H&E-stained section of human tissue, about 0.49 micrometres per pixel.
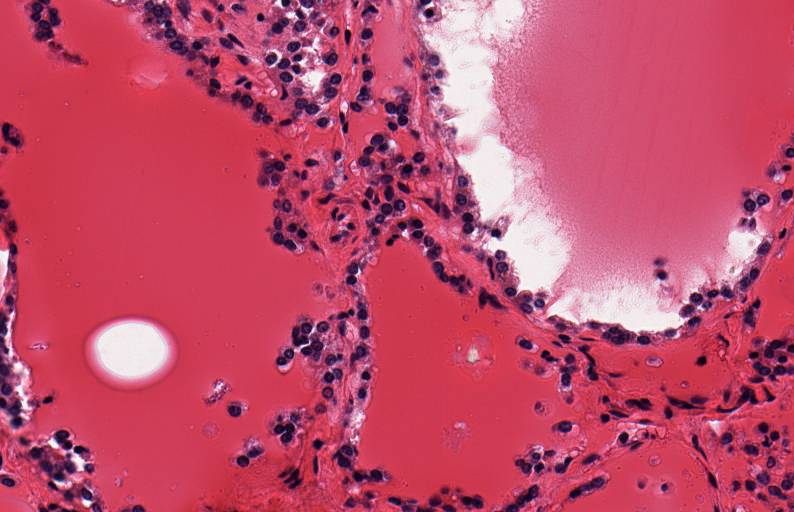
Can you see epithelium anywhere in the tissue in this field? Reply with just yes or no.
Yes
